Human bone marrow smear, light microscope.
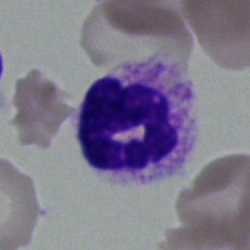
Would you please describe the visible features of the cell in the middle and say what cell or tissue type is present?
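Roughly round in outline, the cell has a nucleus formed by a thick curved band closed into a ring around a small pale opening. Its chromatin is dark purple and densely clumped. Fine purple granules lie scattered through the cytoplasm. This cell is a segmented neutrophil.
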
